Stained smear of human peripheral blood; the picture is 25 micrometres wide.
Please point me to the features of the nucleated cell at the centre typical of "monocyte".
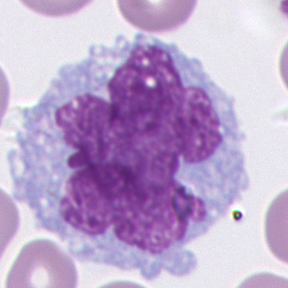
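In this monocyte, the cytoplasm is plentiful and pale grey-blue, and it rims the nucleus on all sides. Its edge is ragged, with many small bumps. The chromatin is finely stranded and lacy rather than gathered into coarse dark blocks.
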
